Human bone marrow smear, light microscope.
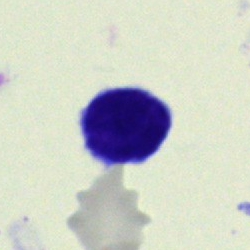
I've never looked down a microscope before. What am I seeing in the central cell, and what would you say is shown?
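The cell has a round, smooth outline. Its nucleus stains a dense, even, dark purple-blue, and no nucleoli are visible in it. No granules are visible anywhere in the cell. The cell is a lymphocyte.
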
